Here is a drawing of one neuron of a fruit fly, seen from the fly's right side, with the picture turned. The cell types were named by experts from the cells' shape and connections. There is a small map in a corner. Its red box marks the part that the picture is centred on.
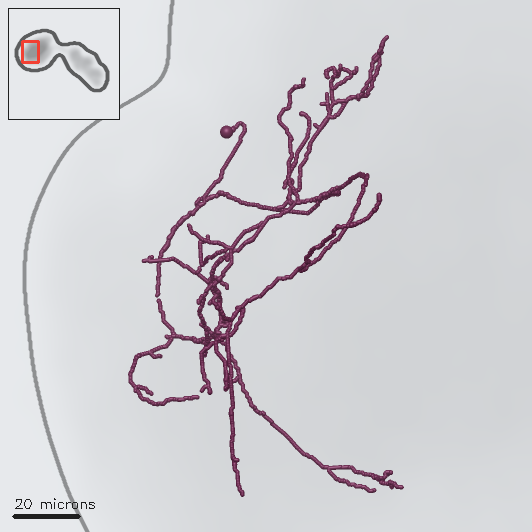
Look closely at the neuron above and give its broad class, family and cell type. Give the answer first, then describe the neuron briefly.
It is a central-brain intrinsic neuron. The family is hemilineage AOTUv4_dorsal. The cell type is CRE003_b. Its cell body lies at the top of the picture. By the scale bar it is about 140 microns tall in this view.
